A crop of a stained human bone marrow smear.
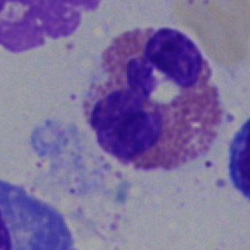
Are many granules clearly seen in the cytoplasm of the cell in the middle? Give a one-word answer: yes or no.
Yes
